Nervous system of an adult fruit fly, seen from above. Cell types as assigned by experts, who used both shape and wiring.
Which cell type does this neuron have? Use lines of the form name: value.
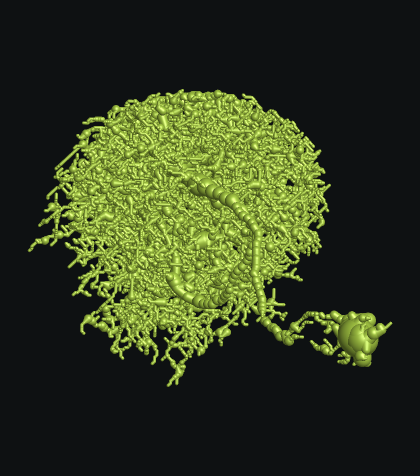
cell type: AVLP082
